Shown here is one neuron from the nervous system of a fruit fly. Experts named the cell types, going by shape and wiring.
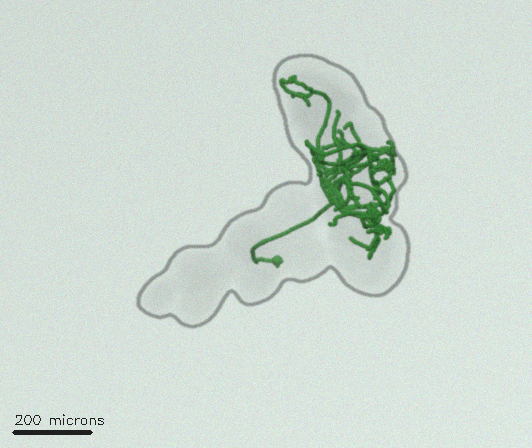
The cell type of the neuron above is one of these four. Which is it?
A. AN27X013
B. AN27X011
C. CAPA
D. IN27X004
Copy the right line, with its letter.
A. AN27X013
